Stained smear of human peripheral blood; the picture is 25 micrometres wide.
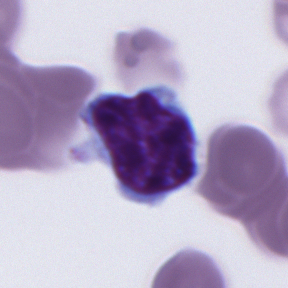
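Typical lymphocyte at the centre of a stained smear of human peripheral blood. The nucleus occupies almost the whole cell and has an irregular, somewhat angular outline, with no visible nucleoli. No granules are visible in the cytoplasm, and small pale ragged tags of it project from the left edge of the cell.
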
